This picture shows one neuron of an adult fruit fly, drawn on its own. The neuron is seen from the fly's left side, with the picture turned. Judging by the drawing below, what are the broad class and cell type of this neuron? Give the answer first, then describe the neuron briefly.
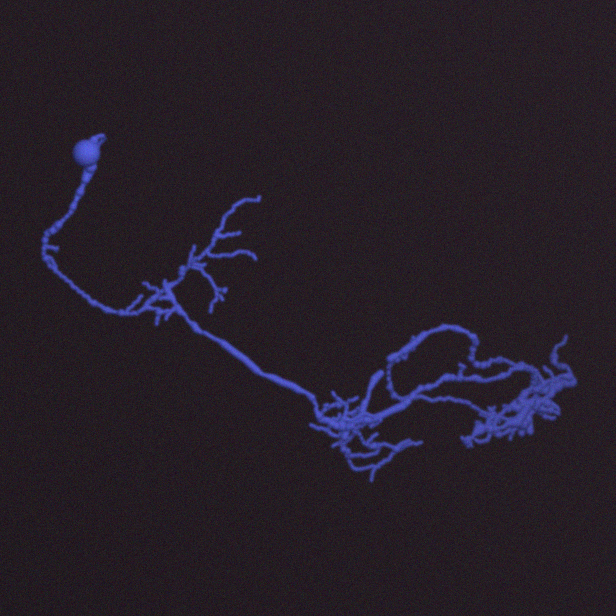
It is a central-brain intrinsic neuron. It is of cell type SLP184. The cell body is at the upper left of the picture. The picture shows dozens of branch ends.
